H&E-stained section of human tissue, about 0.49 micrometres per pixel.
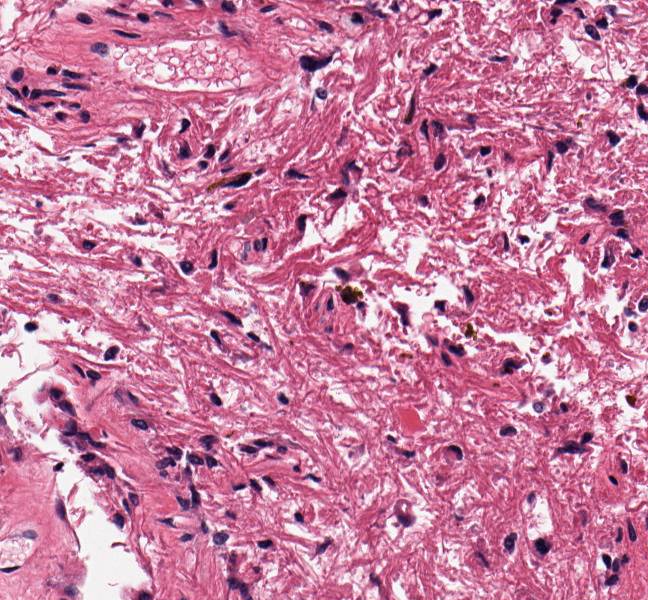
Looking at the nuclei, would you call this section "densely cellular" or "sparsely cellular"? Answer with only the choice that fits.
Sparsely cellular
